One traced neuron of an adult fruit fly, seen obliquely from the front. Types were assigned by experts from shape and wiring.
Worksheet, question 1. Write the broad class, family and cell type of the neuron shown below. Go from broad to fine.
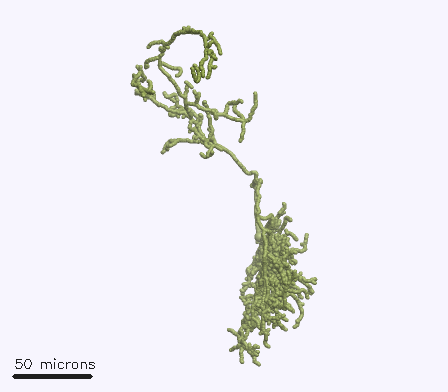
visual projection neuron; LT; LT72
